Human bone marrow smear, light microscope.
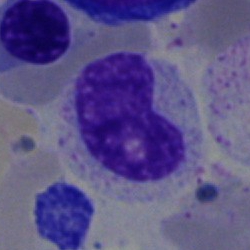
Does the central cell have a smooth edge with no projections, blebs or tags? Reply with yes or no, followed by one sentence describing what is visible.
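Yes. The cell outline is roughly round with a smooth, faint edge.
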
